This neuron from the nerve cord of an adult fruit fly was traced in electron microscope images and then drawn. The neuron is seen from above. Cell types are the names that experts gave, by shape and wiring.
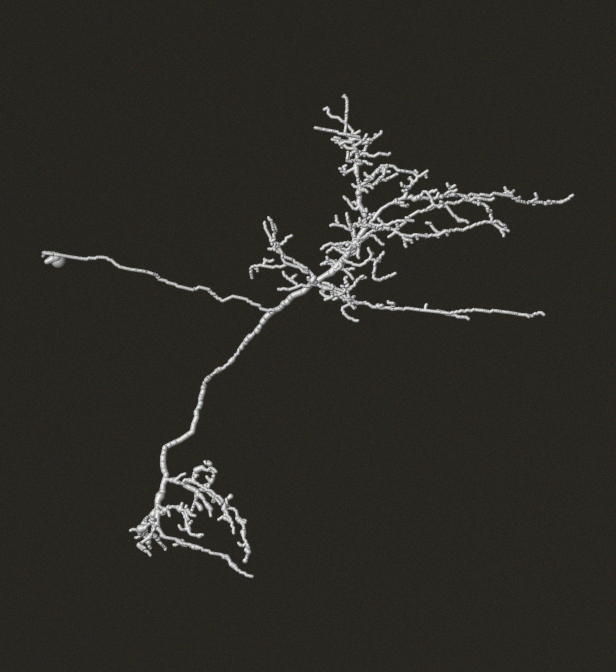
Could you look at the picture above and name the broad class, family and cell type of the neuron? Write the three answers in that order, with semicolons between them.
nerve-cord intrinsic neuron; hemilineage 01A; IN01A038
